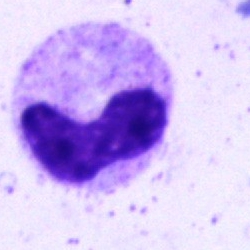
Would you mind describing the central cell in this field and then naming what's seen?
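The cell has a round, smooth outline. Its nucleus forms a curved, elongated band, concave edge facing upward, lying in the lower half of the cell and spanning nearly its full width. Plentiful pale lilac cytoplasm lies mostly above the nucleus. This is a band neutrophil.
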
